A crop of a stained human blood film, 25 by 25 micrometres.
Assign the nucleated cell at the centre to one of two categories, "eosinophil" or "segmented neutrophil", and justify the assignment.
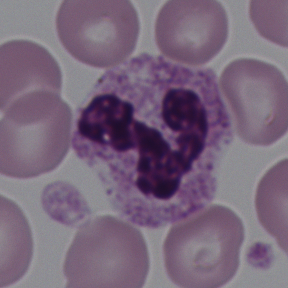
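The answer is segmented neutrophil. The nucleus is made of several lobes linked in a chain.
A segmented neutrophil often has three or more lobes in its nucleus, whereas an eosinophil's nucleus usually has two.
Fine lilac-purple granules are scattered through the whole of the plentiful, pale pinkish-lilac cytoplasm.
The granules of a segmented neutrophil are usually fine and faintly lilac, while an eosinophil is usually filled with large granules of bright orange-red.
The chromatin is dark purple and coarsely clumped.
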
